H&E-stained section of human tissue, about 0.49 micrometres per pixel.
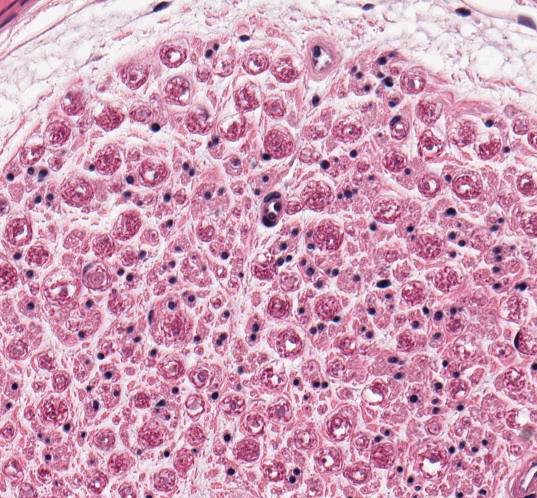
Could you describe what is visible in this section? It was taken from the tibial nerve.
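Cells: large round ones, closely packed across the whole field, mixed with many much smaller cells. Cytoplasm of the large cells: pink. Nuclei: small, round, dark, scattered between the large cells, many pressed against their edges. Top edge: a band of pale, loose, wavy fibrous tissue.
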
